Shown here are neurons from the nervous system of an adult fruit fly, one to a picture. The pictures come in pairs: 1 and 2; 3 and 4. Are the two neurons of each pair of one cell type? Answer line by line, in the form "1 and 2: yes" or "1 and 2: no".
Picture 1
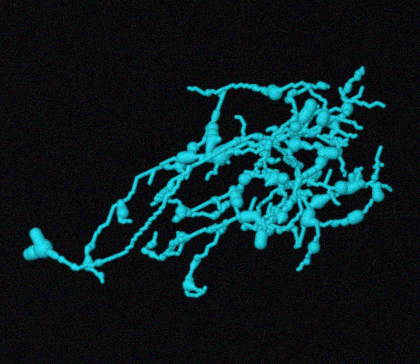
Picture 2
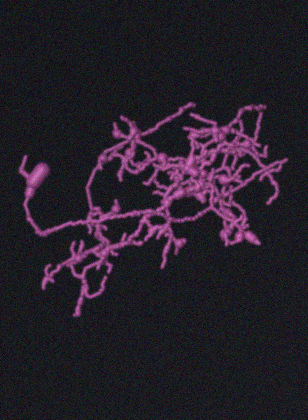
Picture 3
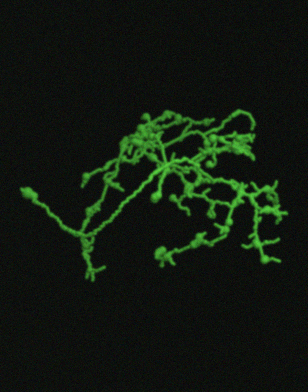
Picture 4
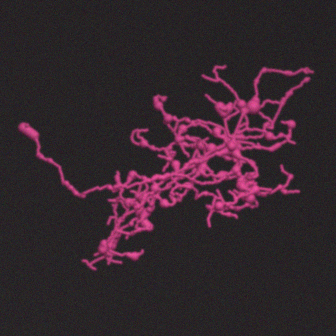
1 and 2: yes
3 and 4: no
